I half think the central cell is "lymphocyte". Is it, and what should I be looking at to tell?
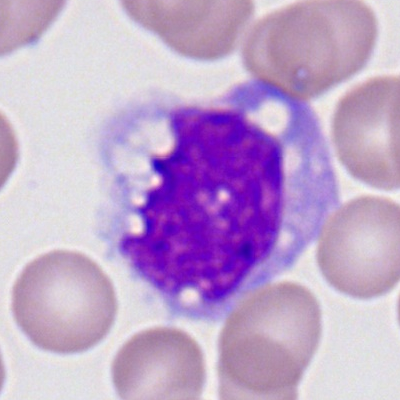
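The thing to look at first is the cluster of several clear vacuoles in the cytoplasm along the left edge of the nucleus.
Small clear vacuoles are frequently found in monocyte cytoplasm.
So lymphocyte doesn't fit here; this cell is a monocyte. The cytoplasm is pale grey-blue.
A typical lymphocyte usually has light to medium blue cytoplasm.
That pale colour, then, does not by itself separate the two names. The rest is simply what you see: the nucleus is one unlobed mass, no coarse granules show in the cytoplasm, and the outline is ragged on the left side.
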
